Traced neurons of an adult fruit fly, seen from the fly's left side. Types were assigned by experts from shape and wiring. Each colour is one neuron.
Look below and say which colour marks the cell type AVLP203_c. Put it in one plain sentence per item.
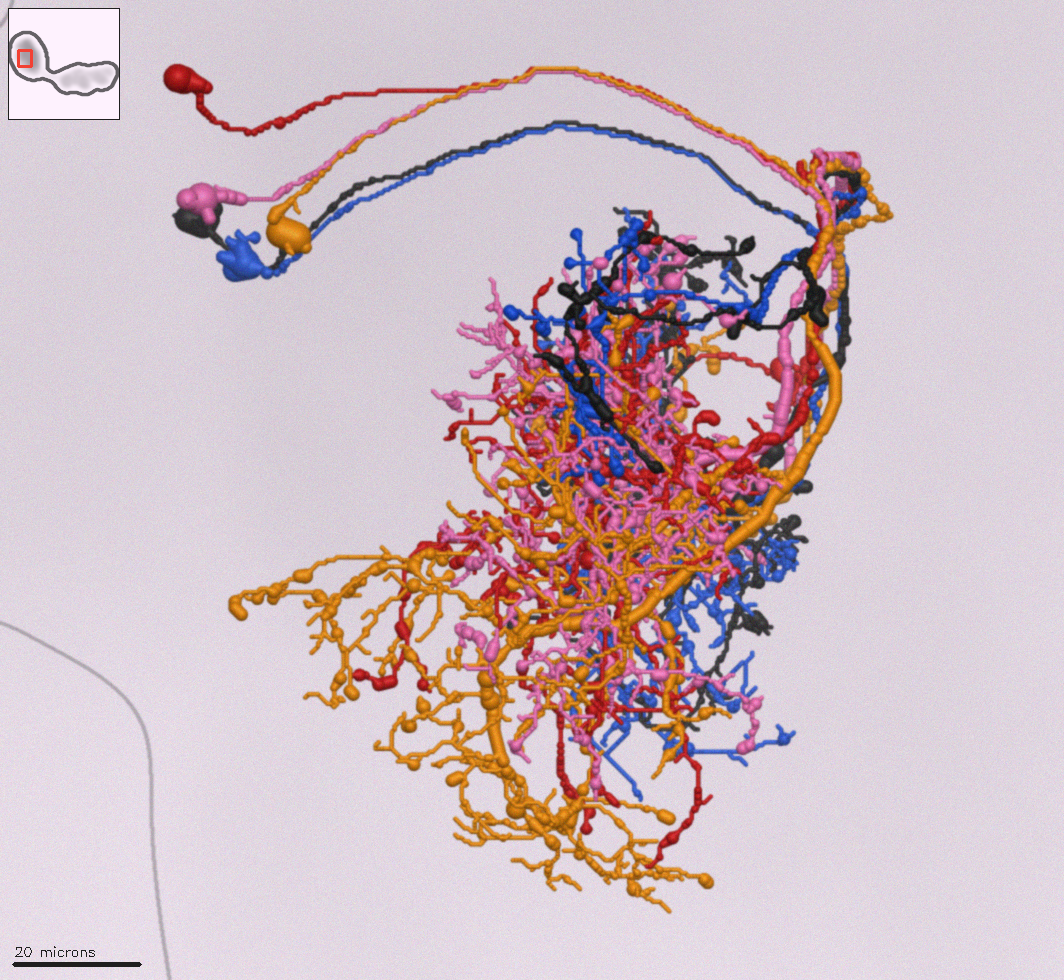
The colour is pink.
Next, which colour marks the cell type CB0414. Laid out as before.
The colour is red.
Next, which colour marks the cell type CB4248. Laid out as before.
The colour is orange.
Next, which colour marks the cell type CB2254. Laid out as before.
The colour is black.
